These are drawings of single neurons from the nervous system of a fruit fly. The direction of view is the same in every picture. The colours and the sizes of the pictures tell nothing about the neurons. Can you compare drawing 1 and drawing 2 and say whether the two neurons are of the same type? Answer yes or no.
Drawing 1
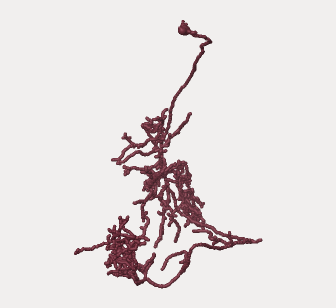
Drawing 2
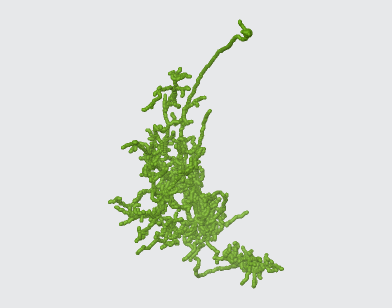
no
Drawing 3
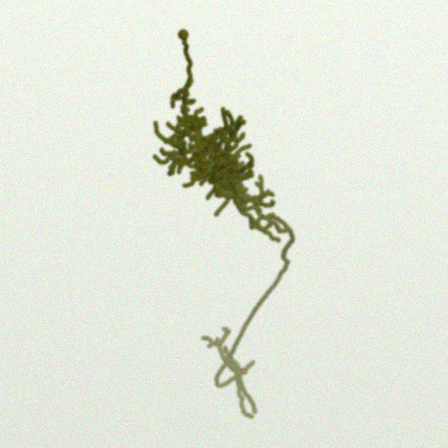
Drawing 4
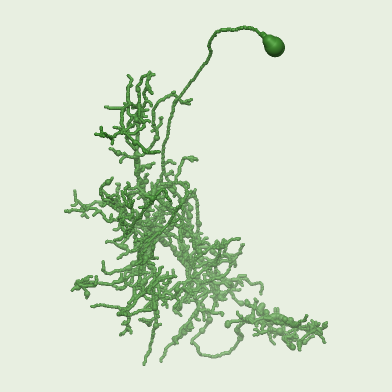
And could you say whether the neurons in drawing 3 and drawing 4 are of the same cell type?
no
